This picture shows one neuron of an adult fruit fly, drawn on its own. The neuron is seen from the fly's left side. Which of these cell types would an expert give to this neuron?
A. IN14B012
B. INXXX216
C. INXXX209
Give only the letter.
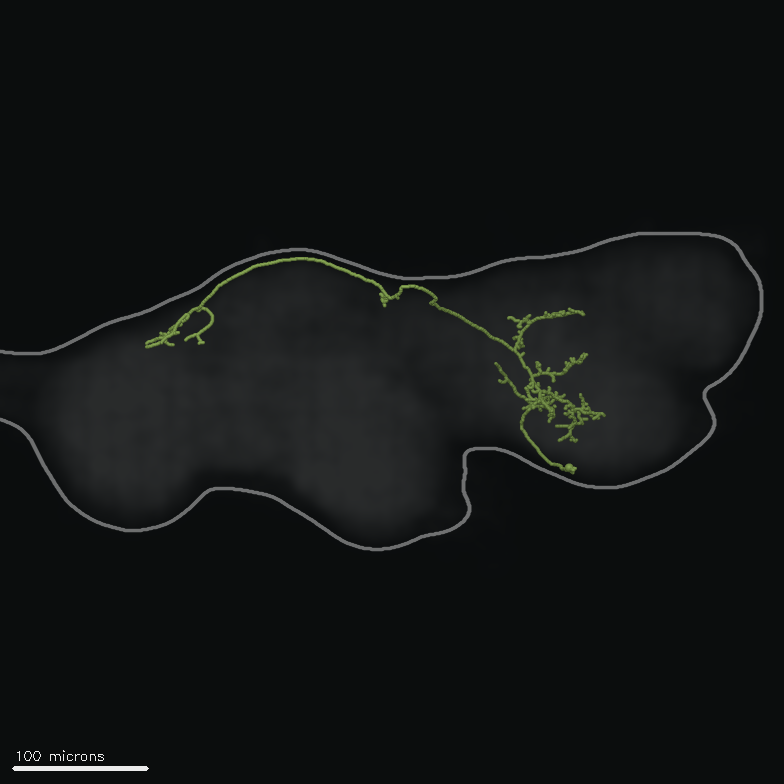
A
